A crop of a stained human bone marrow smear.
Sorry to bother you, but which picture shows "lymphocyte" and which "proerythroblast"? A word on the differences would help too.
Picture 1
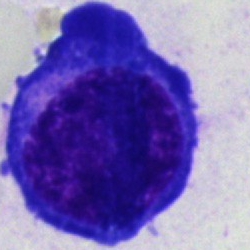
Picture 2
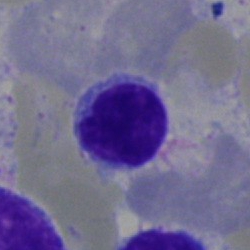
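You'll find the proerythroblast in picture 1 and the lymphocyte in picture 2. Start with shape: the proerythroblast is roughly oval, with a rounded cytoplasmic bulge at its top and small knob-like projections dotting its margin, whereas the lymphocyte has a round outline. Next, the chromatin is finely granular with a reddish-purple tint in picture 1, but dark purple and densely packed in picture 2. No nucleoli can be seen in the lymphocyte's nucleus.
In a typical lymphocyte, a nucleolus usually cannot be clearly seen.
Then the cytoplasm: in the proerythroblast it stains a deep, intense blue, while in the lymphocyte it is pale blue and forms only a thin rim, widest on the left side.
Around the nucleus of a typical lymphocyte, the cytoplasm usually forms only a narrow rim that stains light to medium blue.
Finally, no clear vacuoles are seen in the proerythroblast's cytoplasm, and no granules in the lymphocyte's.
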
